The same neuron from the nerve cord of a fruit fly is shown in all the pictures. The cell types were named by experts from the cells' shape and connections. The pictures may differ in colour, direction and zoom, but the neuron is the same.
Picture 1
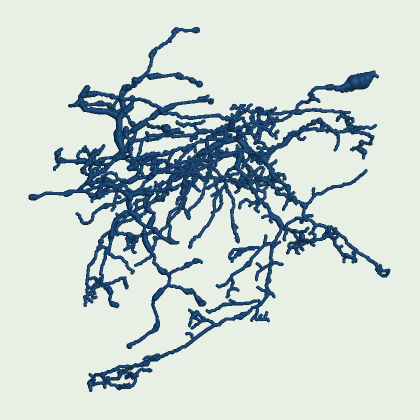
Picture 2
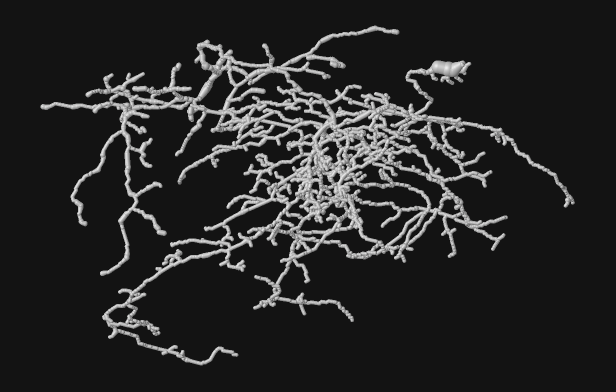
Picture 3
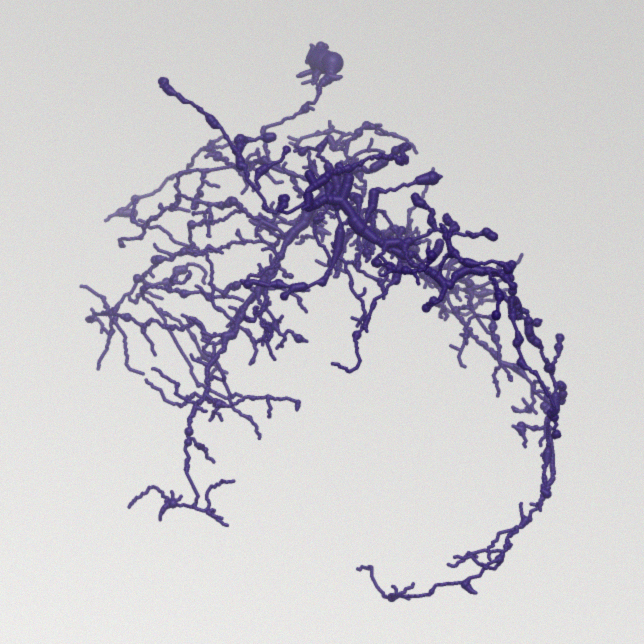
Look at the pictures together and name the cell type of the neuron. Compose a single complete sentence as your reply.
The cell type IN19A034 includes this neuron.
